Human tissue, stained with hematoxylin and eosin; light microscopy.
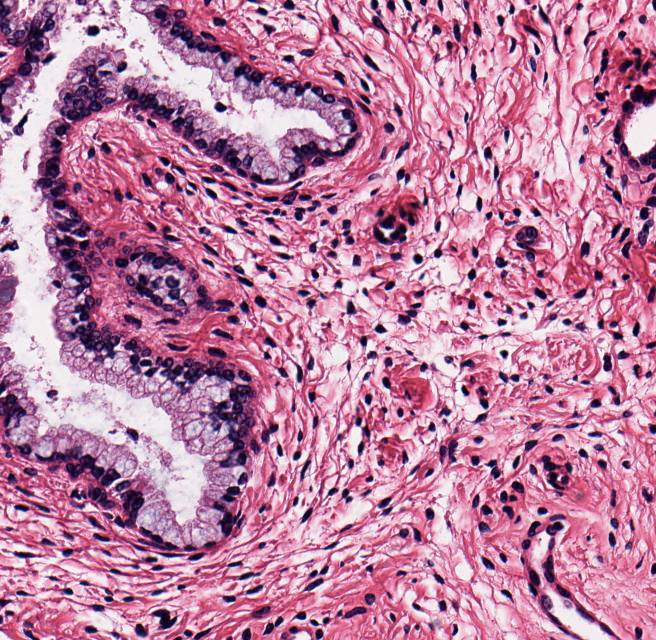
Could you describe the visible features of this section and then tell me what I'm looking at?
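Start at the lumen: a single layer of tall columnar epithelial cells lines it. Their cytoplasm is pale and grey-purple, finely vacuolated and mucinous. The dark nuclei sit at the cell bases, away from the lumen. On the left, the epithelium folds around a stromal core that projects into the lumen. This section is endocervix.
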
